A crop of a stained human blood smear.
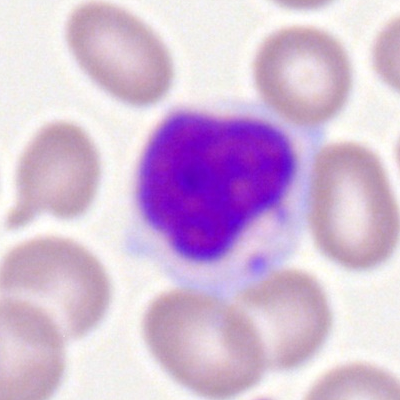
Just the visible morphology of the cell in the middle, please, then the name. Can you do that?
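The nucleus forms one undivided mass and occupies most of the cell. The cytoplasm is pale blue-grey, and its rim is at its widest below the nucleus. This cell is a lymphocyte.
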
